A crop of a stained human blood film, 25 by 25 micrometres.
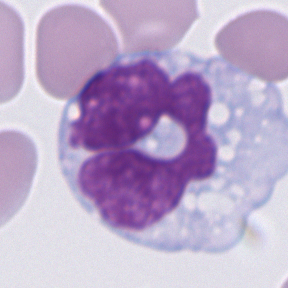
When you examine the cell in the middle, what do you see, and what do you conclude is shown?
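Nucleus: folded into a curved, lobed shape wrapped around a pale island of cytoplasm; positioned toward the left side. Chromatin: fine and lacy, not clumped into coarse blocks. Cytoplasm: abundant, pale grey-blue. Cell: monocyte.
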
